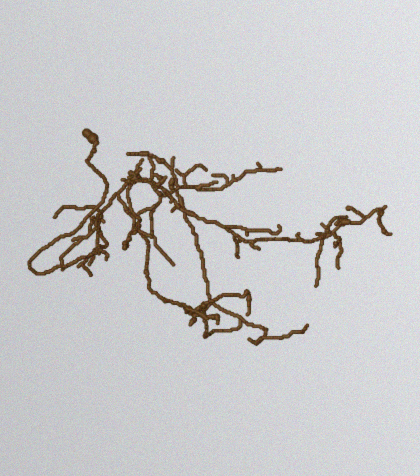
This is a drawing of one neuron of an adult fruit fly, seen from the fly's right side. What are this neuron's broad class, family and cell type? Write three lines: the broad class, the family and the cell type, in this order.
nerve-cord intrinsic neuron
hemilineage 11B
IN11B016_c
